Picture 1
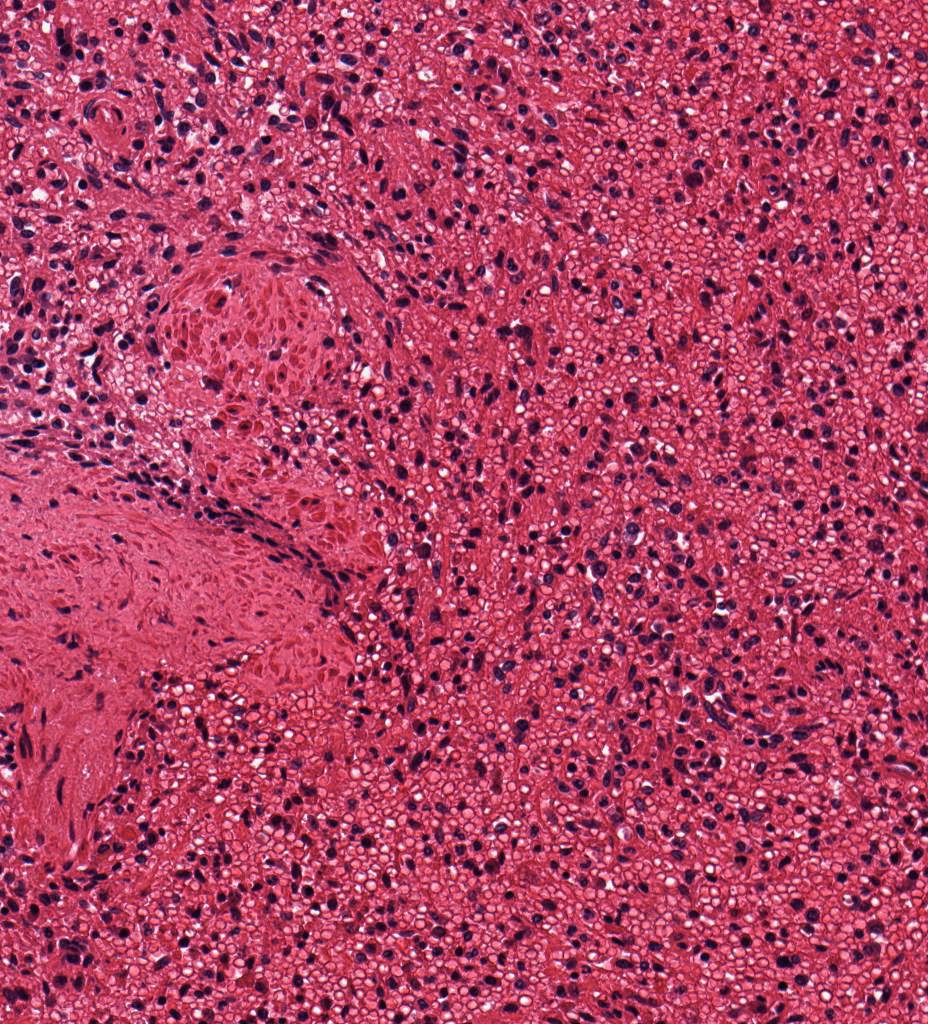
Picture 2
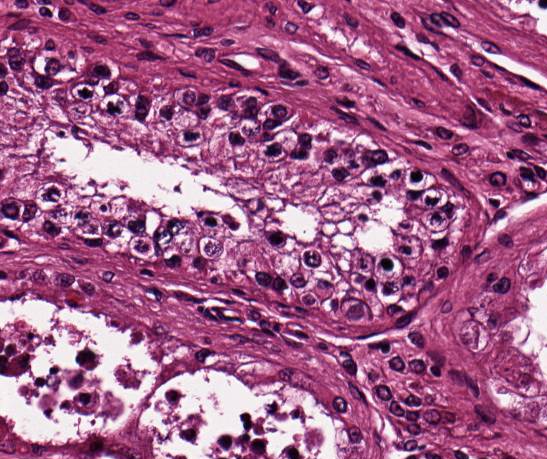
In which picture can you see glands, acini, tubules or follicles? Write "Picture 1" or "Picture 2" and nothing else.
Picture 2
